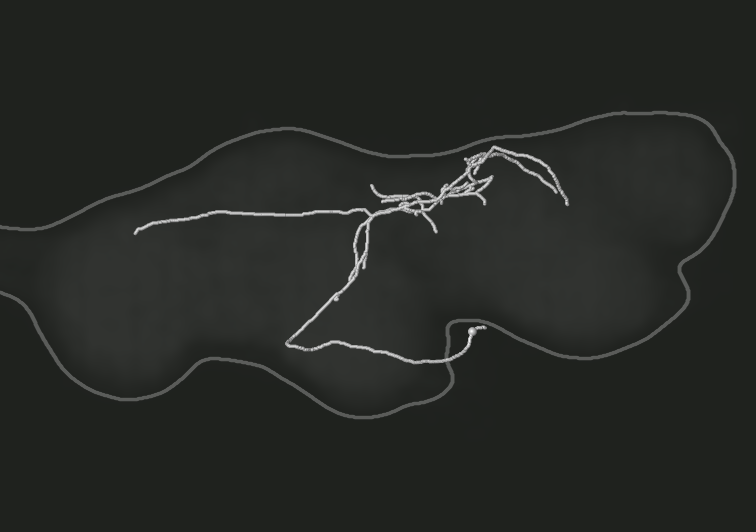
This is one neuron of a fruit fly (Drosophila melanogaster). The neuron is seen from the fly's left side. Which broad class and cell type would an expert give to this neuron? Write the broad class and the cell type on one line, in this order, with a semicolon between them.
sensory neuron entering the nerve cord; SNxx32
